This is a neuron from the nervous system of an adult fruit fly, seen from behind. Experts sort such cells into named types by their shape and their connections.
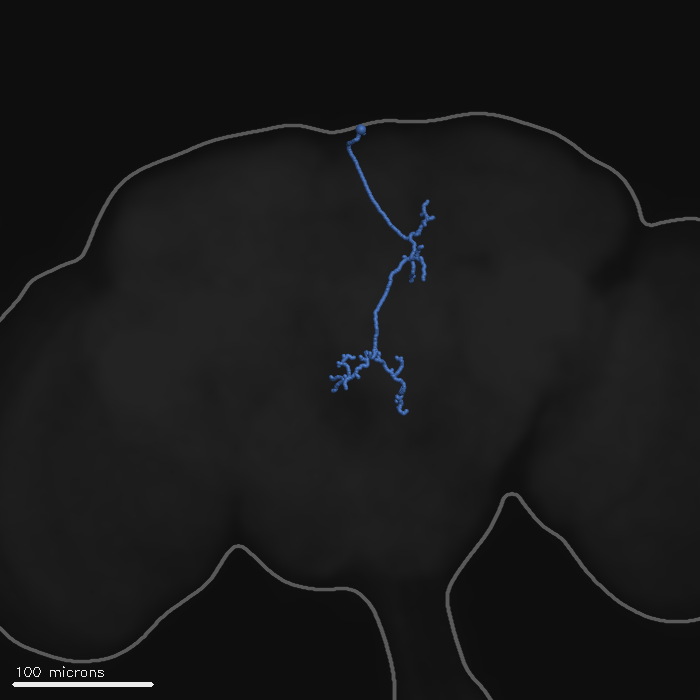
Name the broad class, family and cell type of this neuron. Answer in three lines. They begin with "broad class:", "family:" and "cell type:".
broad class: central-brain intrinsic neuron
family: hemilineage SMPad2
cell type: PS008_a1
